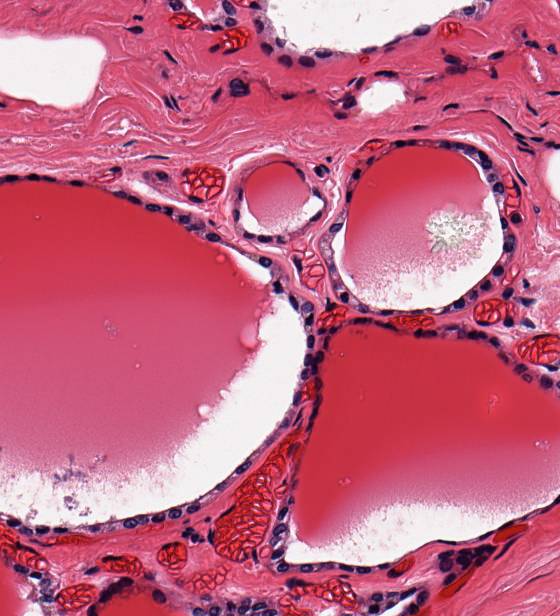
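Thyroid: closely packed rounded follicles of unequal size, largest at left and lower right, smaller in upper middle. A single layer of flattened to low cuboidal epithelial cells lines each, smoothly, without papillary folds. Wavy pink collagenous fibrous tissue runs horizontally across the upper part.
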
